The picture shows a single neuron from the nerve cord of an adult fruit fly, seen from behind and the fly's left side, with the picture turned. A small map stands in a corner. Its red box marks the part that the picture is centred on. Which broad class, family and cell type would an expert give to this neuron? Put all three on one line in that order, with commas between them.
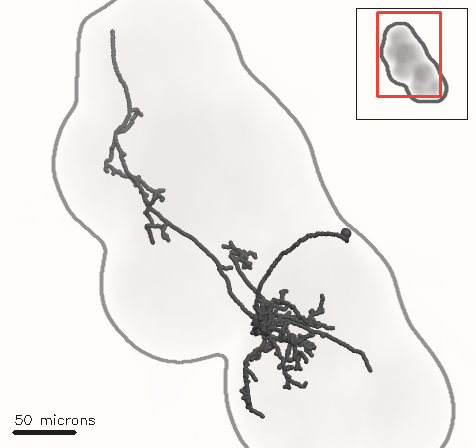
ascending neuron, hemilineage 09B, AN09B040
